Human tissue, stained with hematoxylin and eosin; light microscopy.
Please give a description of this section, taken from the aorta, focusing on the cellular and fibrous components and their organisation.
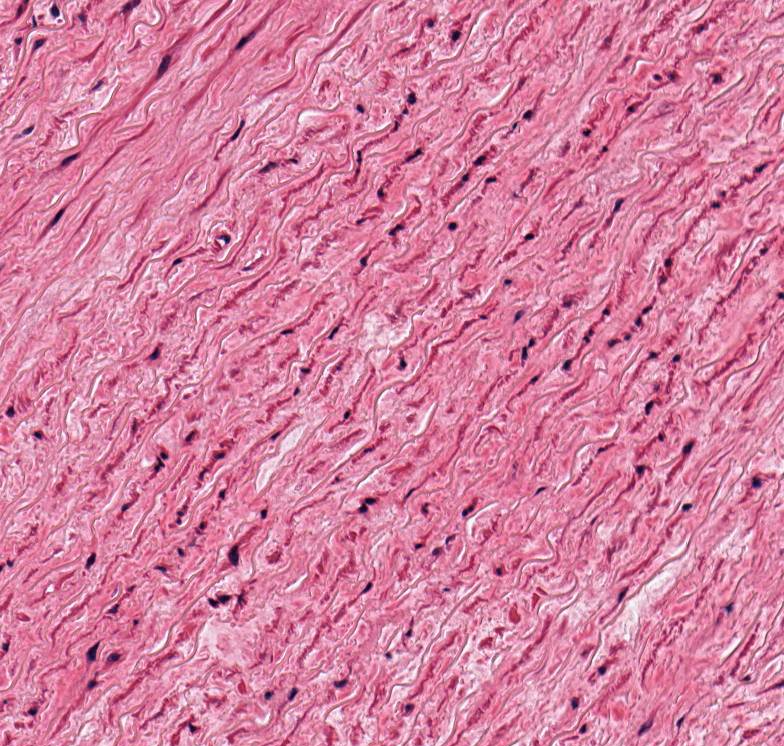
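The fibres follow a wavy rather than a straight course. The nuclei are small, dark and elongated, sparse, and scattered fairly evenly across the field, lined up along the fibres. Small pale patches of loose texture lie scattered between the fibre bundles.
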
